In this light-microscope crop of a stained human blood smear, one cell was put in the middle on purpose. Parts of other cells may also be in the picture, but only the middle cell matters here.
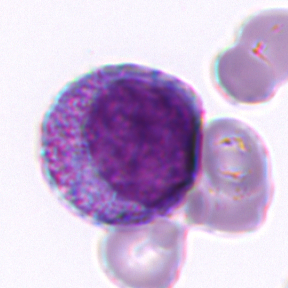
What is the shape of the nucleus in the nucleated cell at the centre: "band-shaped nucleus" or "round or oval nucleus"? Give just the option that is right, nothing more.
Round or oval nucleus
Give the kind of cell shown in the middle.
myelocyte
